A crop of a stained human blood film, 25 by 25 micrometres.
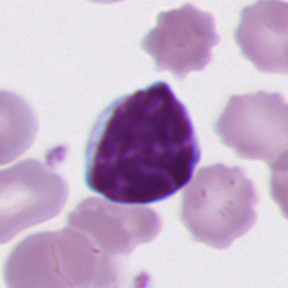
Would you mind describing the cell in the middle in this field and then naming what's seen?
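Almost the whole cell is taken up by the nucleus. The cytoplasm is very scant and appears only as a thin pale crescent along the left edge. No vacuoles can be seen, and the outline is smooth, with no surface projections. This is a typical lymphocyte.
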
